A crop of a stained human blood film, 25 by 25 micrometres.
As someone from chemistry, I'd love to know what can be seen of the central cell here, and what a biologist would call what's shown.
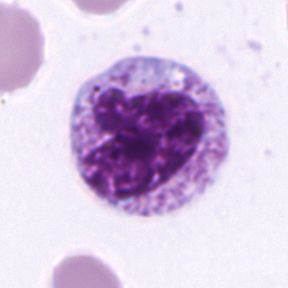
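At about 14 micrometres across, the cell has a nucleus with an irregular, lumpy outline and indentations. Its cytoplasm is a pale lilac-grey rather than deep blue, with fine pinkish-purple granules scattered throughout. Above the nucleus lies a paler, less granular patch. This is a band neutrophil.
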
